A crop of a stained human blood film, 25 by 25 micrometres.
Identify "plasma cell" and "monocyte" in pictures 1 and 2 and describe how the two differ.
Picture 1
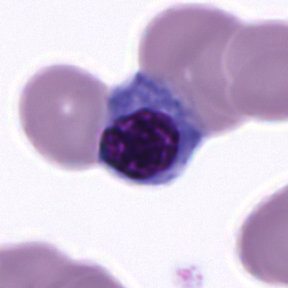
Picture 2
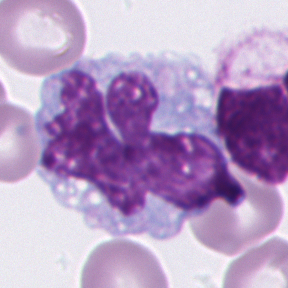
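The plasma cell is in picture 1, and the monocyte is in picture 2. Start with where the nucleus lies: in the plasma cell it sits in the lower part of the cell, with most of the cytoplasm above it.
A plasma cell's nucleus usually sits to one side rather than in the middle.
In the monocyte, the nucleus is irregularly folded into several blunt lobes.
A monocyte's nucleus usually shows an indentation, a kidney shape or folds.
The plasma cell's chromatin is dark purple and coarsely clumped.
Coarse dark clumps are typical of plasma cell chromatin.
The monocyte has plentiful pale grey-blue cytoplasm holding many small clear vacuoles.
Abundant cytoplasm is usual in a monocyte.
The plasma cell shows no distinct granules, and the monocyte no coarse coloured granules. Both edges are uneven: the plasma cell's upper border is ragged, while the monocyte's outer border is ruffled rather than smooth.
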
